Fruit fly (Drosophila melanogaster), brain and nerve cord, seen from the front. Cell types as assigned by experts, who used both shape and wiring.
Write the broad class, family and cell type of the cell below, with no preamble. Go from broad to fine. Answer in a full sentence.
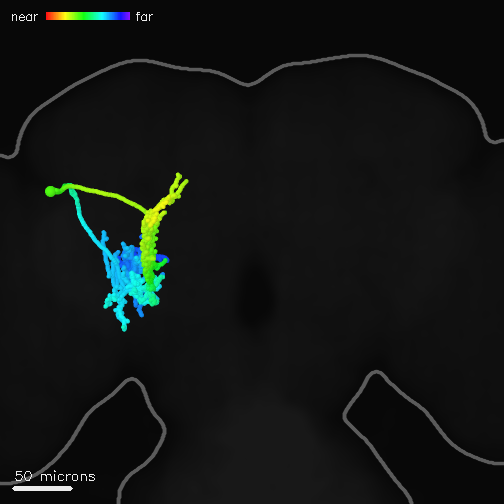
A central-brain intrinsic neuron of hemilineage SLPa&l1_lateral, type LAL055.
